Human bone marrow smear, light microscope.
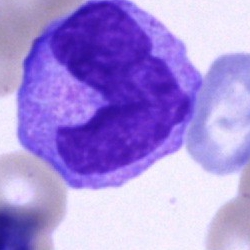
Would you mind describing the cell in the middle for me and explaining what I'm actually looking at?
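Outline roughly round, with a few slightly angular edges. Kidney-shaped nucleus with a deep notch opening to the left. Cytoplasm carries fine pinkish-purple granules; vacuoles absent. This is a monocyte.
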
